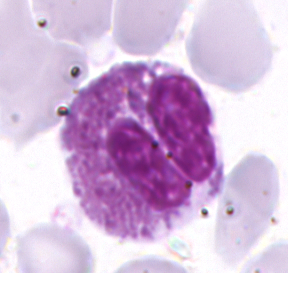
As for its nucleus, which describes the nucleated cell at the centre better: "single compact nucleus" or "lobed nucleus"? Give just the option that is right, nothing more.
Lobed nucleus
